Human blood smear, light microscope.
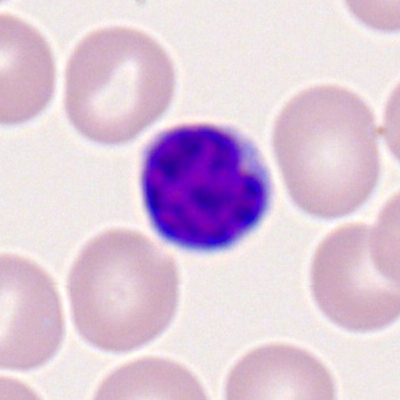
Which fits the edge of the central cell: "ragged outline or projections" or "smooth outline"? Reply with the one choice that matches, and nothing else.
Smooth outline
